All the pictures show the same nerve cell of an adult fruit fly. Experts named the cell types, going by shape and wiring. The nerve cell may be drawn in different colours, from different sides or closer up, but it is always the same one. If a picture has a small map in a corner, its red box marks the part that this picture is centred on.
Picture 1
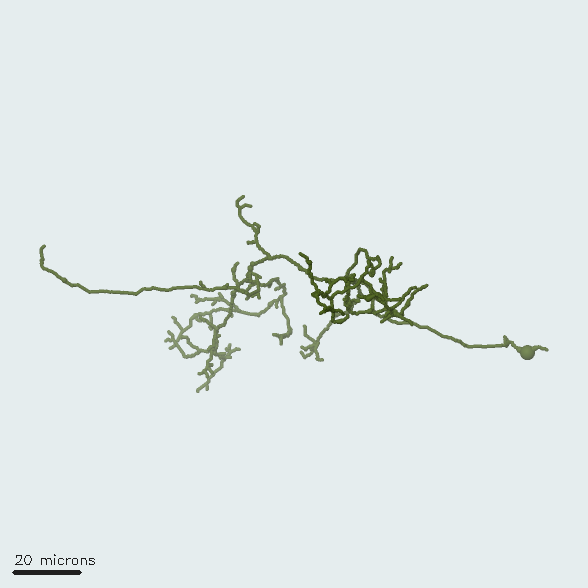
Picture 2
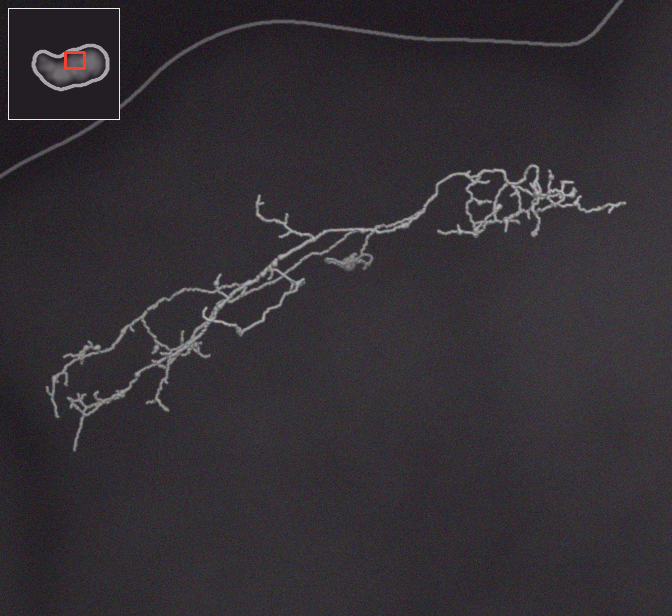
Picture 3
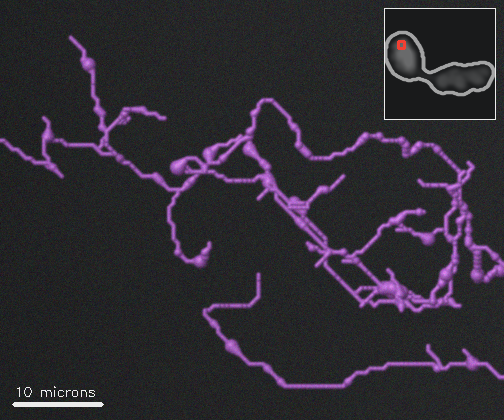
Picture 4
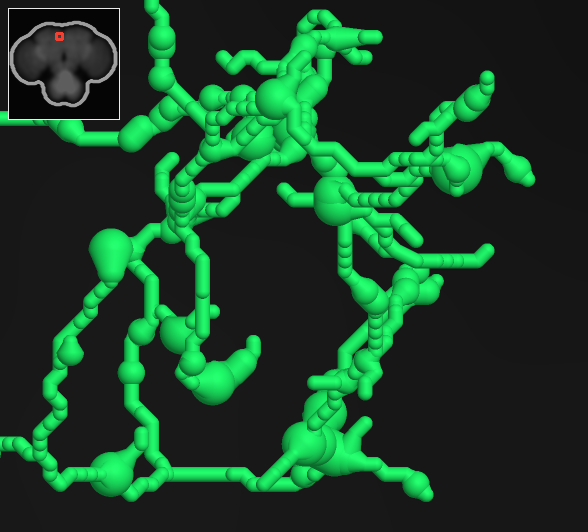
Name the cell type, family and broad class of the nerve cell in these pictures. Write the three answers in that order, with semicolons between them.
SMP414; hemilineage DM4_dorsal; central-brain intrinsic neuron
